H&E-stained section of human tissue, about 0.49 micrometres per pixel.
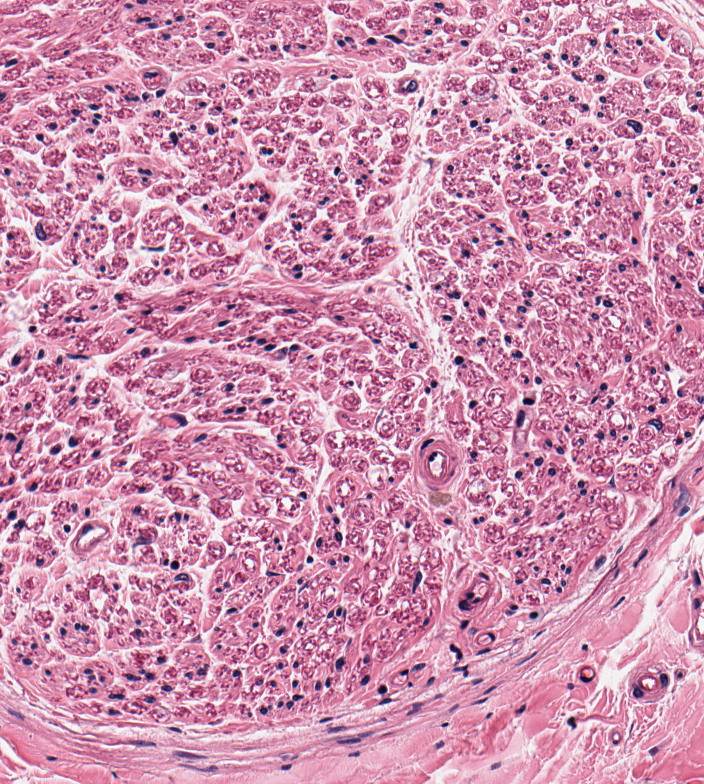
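Tibial nerve: I see one large bundle of closely packed nerve fibres filling most of the field, split into smaller groups by thin pale septa. Small dark nuclei, oval to elongated, are scattered evenly between the fibres. Along the lower right and bottom, a layered sheath of flattened cells with elongated nuclei curves around the bundle. Outside it, lower right corner: dense pink collagen, few nuclei, small vessels.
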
